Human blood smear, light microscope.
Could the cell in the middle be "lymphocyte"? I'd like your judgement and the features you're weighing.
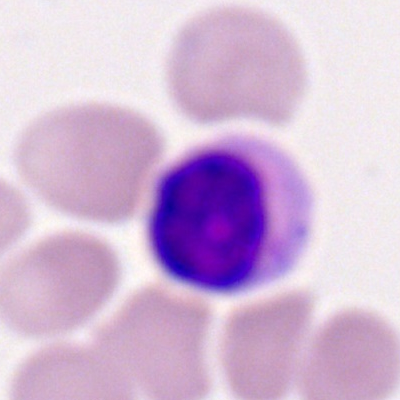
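Going through it one feature at a time, the outline is round and smooth, which on its own doesn't settle anything. The chromatin is dark purple and dense, and that goes with lymphocyte.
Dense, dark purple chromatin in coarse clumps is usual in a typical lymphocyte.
The cytoplasm forms a pale pinkish-lilac crescent on the right side of the nucleus. No vacuoles show in it, which speaks against monocyte.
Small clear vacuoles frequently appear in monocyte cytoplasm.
Red cells lie around the cell without covering it. So lymphocyte fits this cell.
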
